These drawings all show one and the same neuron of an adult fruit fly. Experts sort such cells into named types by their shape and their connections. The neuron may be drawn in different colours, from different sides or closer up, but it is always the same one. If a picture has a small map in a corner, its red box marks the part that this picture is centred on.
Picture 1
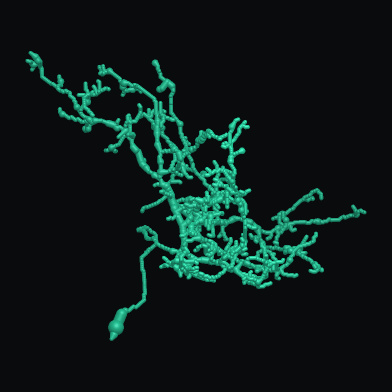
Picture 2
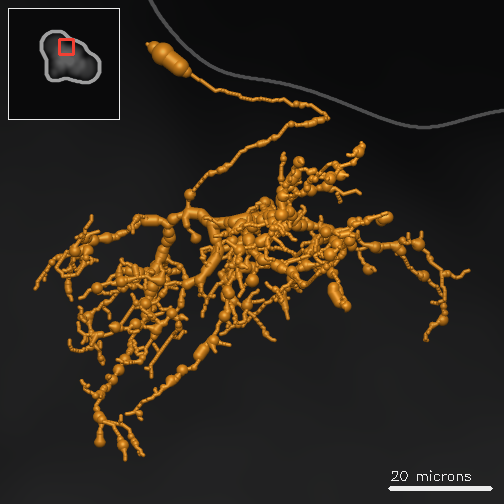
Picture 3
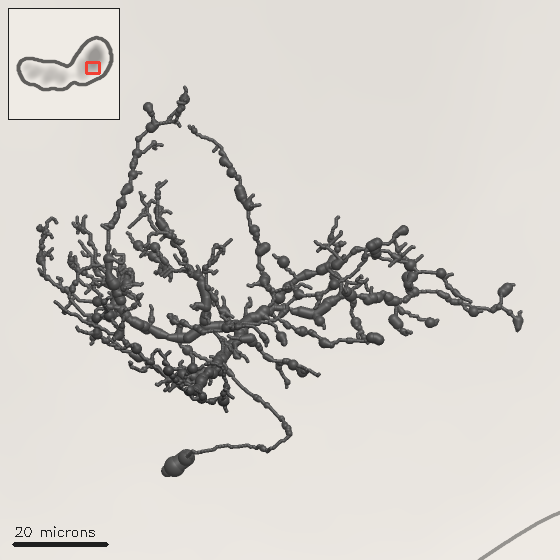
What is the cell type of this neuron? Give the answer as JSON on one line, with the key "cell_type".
{"cell_type": "CB1948"}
